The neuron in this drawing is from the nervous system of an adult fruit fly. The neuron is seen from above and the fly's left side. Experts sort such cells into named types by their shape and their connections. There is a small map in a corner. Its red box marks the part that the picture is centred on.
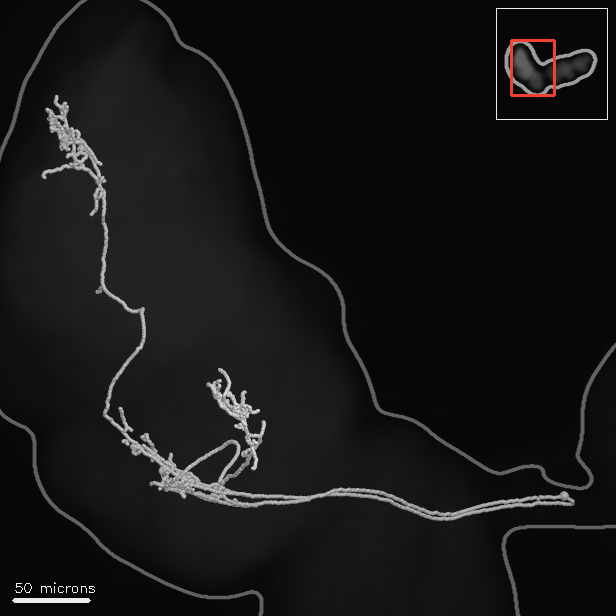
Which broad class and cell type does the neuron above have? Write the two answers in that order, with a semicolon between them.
ascending neuron; ANXXX470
